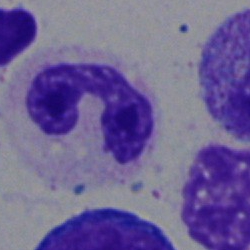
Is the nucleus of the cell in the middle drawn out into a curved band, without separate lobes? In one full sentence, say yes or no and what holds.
Yes, a band-like curved nucleus without separate lobes is present in this cell.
